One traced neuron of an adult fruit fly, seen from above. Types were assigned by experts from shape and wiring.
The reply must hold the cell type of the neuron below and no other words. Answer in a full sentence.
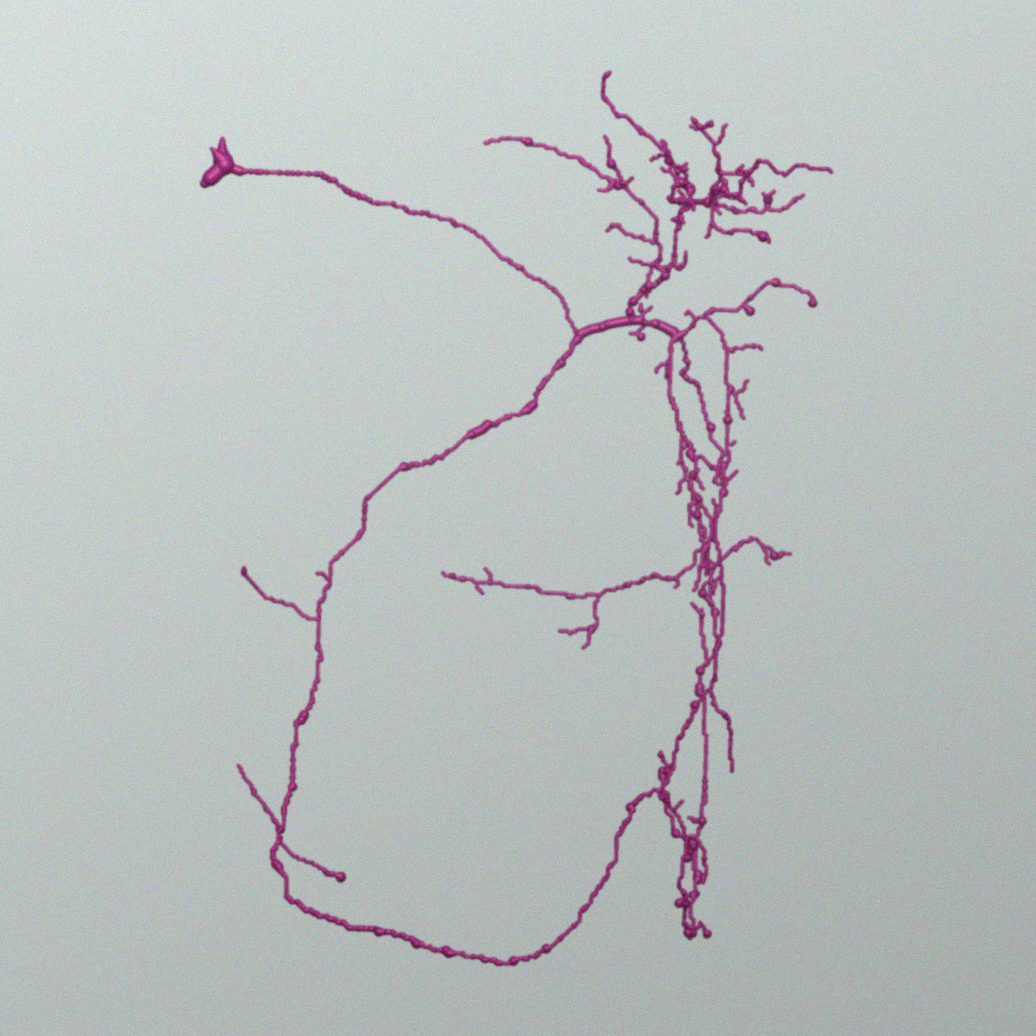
The cell type is GNG268.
